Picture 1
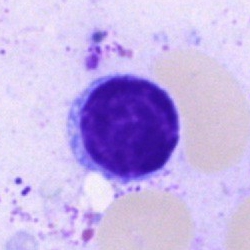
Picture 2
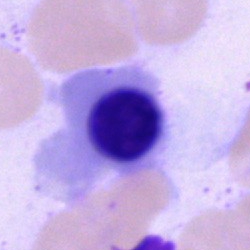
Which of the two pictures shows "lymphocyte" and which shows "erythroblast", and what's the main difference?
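Picture 1 shows the lymphocyte; picture 2 shows the erythroblast. First, outline and nuclear position: the lymphocyte's outline is round and smooth, while the erythroblast's nucleus sits off-centre, toward the right side of the cell. Second, chromatin: dense in both, dark purple in the lymphocyte and deep purple in the erythroblast. Third, amount of cytoplasm: the lymphocyte has a scant rim, widest on the left side of the nucleus, whereas the erythroblast's is abundant, covering more area than the nucleus. Fourth, cytoplasm colour: pale blue in the lymphocyte, pale grey-blue in the erythroblast.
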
